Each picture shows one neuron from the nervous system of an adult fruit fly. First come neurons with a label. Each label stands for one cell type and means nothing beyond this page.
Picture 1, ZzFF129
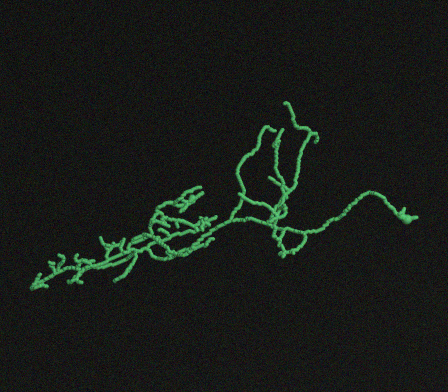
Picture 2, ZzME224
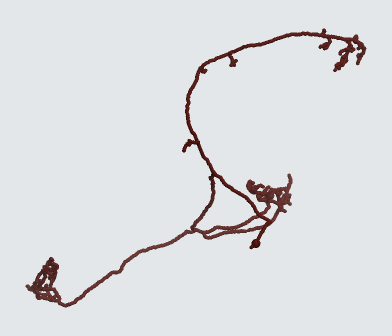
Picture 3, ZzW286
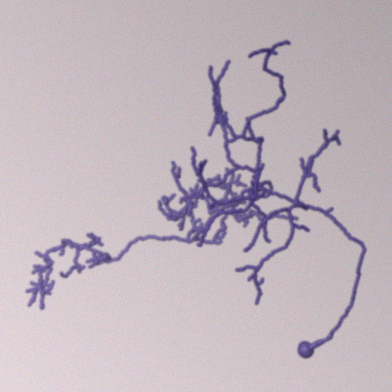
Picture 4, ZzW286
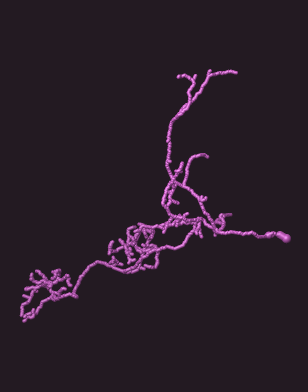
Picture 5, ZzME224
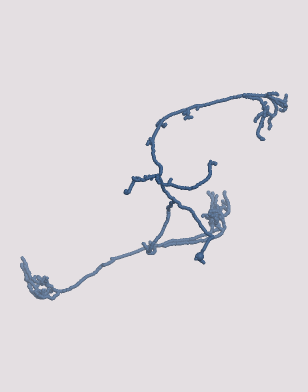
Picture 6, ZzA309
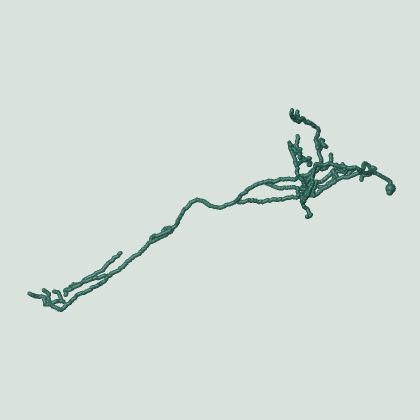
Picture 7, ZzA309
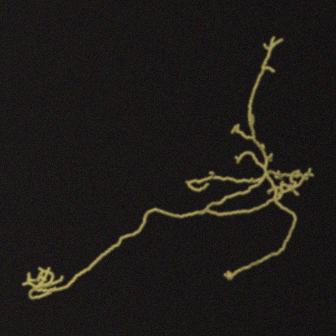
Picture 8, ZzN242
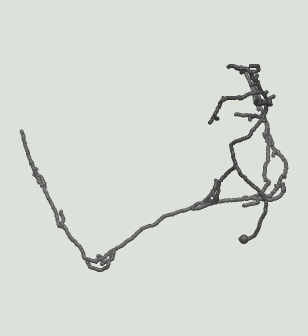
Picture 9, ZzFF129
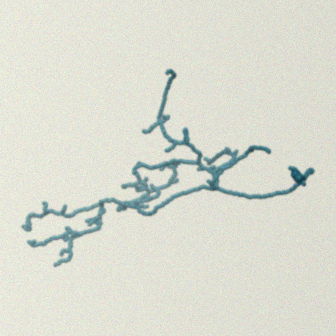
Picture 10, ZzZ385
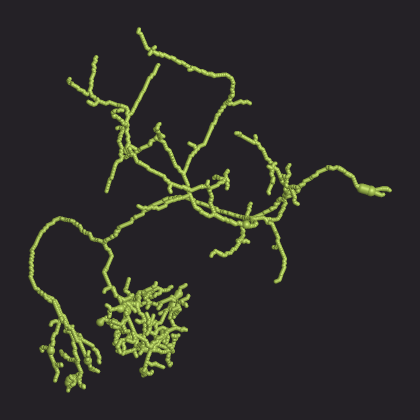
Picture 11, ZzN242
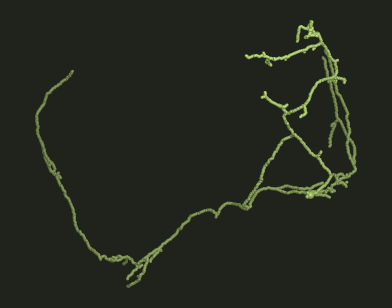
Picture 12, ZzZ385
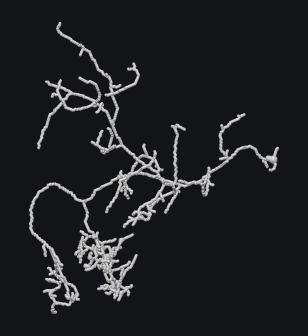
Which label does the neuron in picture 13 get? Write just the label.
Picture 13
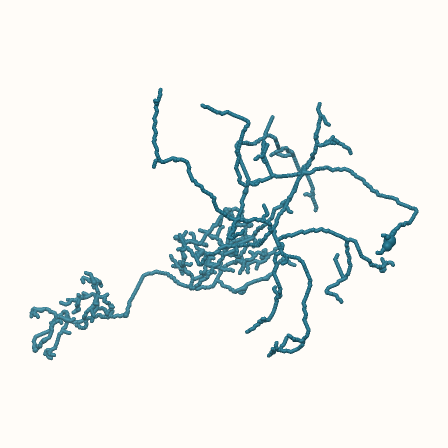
ZzW286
